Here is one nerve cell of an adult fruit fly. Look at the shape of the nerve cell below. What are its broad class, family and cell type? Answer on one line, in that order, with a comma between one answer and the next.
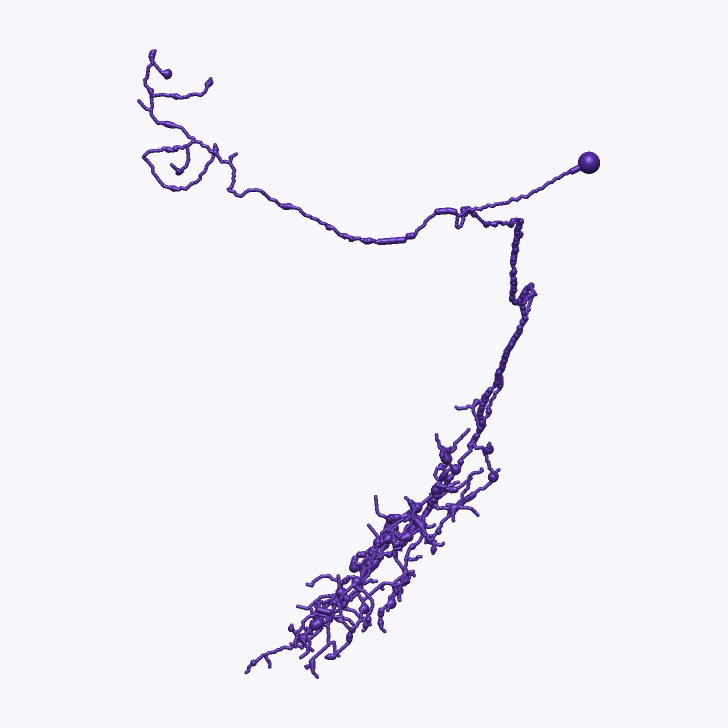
optic-lobe intrinsic neuron, MeLo, MeLo6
